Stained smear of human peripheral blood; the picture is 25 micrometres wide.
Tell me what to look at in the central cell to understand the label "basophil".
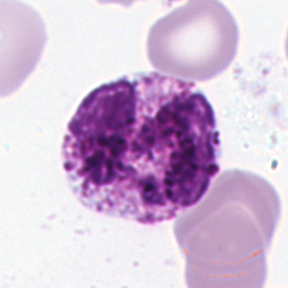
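Size: about 14 micrometres across.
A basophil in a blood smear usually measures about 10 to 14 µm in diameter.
Measured size falls within that range, at its upper end; goes with basophil. Nucleus: split into lobes, one large lobe on the left, another on the right.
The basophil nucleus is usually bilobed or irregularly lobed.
Lobed nucleus here; goes with that. Granules: dark purple-black, scattered over the nucleus and along the cell edge.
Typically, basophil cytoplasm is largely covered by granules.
Chromatin: dark purple, coarsely clumped. Nucleoli: none seen.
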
